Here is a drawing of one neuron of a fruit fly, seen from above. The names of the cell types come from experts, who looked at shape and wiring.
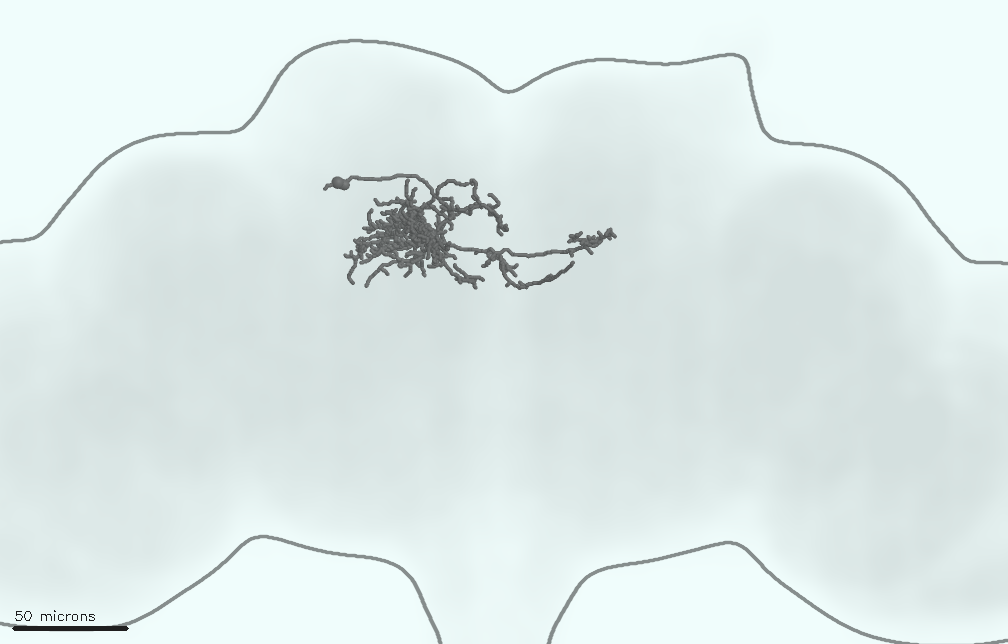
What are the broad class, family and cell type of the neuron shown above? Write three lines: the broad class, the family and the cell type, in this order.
central-brain intrinsic neuron
hemilineage TRdm
GNG157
